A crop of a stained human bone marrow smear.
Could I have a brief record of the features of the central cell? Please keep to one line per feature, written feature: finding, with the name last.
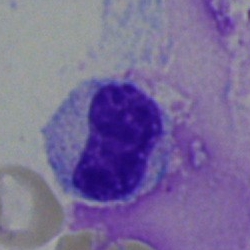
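Cytoplasm rim: wider left of nucleus than right
Chromatin: dark purple, dense
Nucleoli: none distinct
Granules: no coarse ones in cytoplasm
Name: metamyelocyte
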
